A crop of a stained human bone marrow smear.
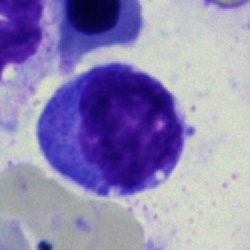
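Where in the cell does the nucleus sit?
Off-centre, toward the right side.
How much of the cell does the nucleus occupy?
Most of it, and its chromatin stains dark purple.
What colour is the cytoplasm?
Deep blue.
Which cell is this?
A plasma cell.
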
